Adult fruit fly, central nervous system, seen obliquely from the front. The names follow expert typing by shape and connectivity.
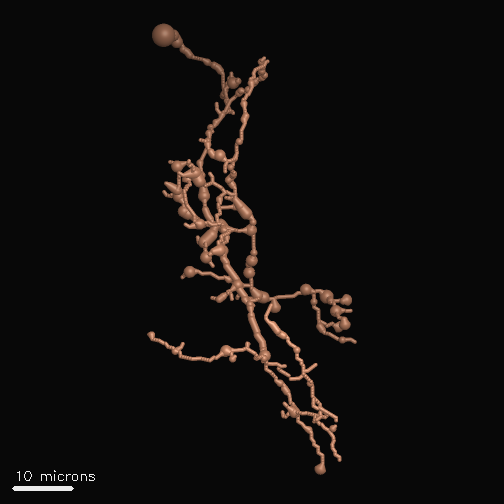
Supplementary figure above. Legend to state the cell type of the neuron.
SLP288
